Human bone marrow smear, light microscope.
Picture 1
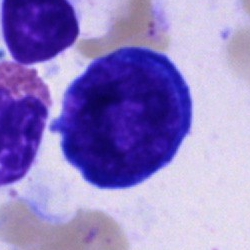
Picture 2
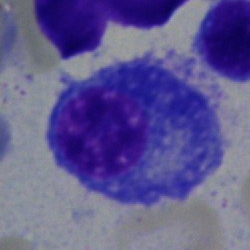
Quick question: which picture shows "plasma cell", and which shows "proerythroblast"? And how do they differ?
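Picture 1, as I read it, is a proerythroblast, and picture 2 is a plasma cell. The outlines differ first of all: the proerythroblast is roughly round, whereas the plasma cell is oval and wider than it is tall. Both show blue cytoplasm; in the proerythroblast it is a deep blue, darker toward the periphery, while the centre looks paler and more purple. I can't find any granules in its cytoplasm, and a small blunt projection sticks out from its left edge. The plasma cell's edge, by contrast, is slightly ragged rather than smooth, and its blue cytoplasm is plentiful. Just to the right of its nucleus there's a paler area of cytoplasm.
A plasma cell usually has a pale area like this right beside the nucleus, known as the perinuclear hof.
Its chromatin is dark purple and clumped, with small paler spots between the clumps.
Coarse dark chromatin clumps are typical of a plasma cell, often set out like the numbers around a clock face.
Above it and toward the upper right lie some deeply stained purple cells.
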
